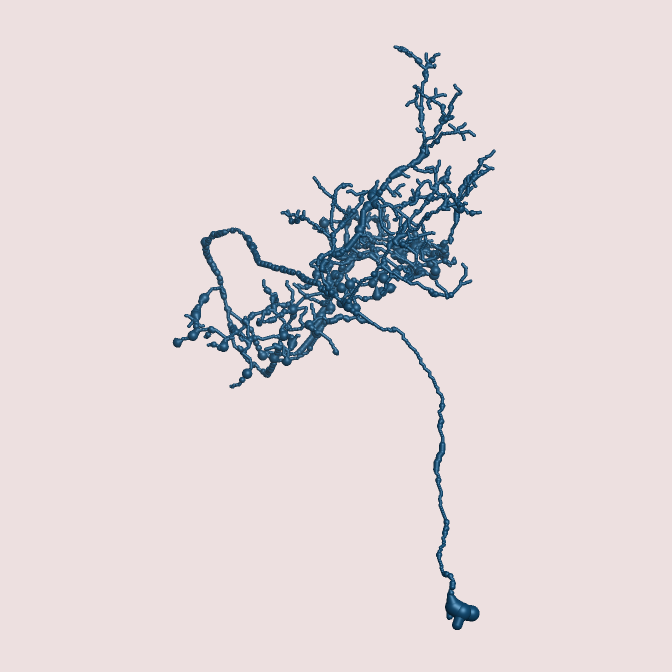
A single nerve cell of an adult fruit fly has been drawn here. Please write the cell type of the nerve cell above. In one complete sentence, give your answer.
The cell type FB7L is the type of this nerve cell.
